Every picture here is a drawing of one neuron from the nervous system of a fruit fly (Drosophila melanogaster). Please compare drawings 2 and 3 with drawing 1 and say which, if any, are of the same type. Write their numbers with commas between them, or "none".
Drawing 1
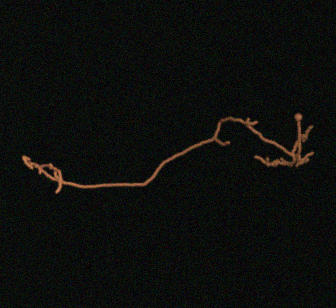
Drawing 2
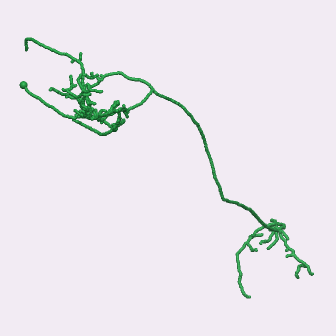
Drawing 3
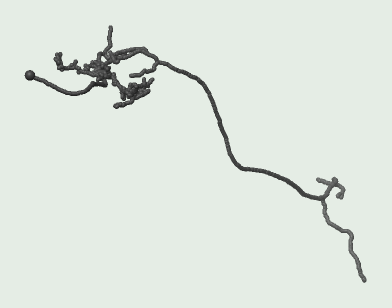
2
